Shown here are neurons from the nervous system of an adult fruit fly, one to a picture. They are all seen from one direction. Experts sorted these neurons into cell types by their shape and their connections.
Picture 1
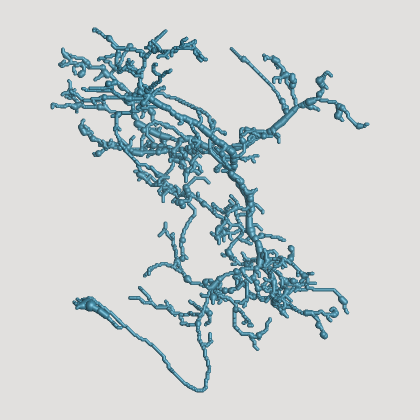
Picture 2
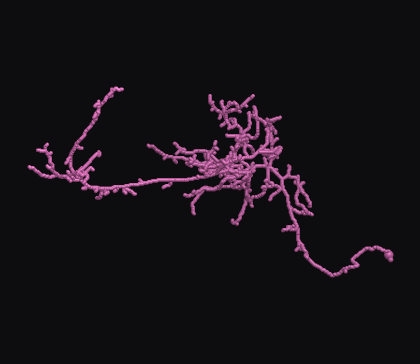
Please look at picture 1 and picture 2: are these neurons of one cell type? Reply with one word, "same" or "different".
different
